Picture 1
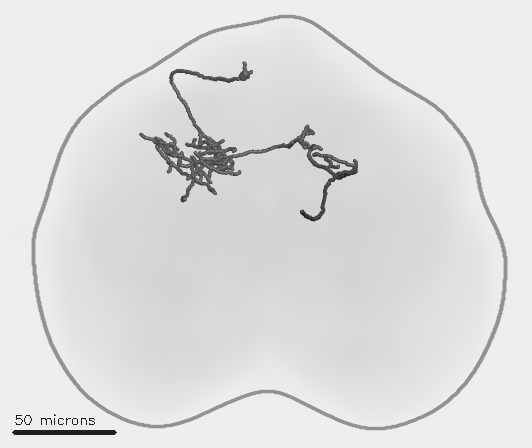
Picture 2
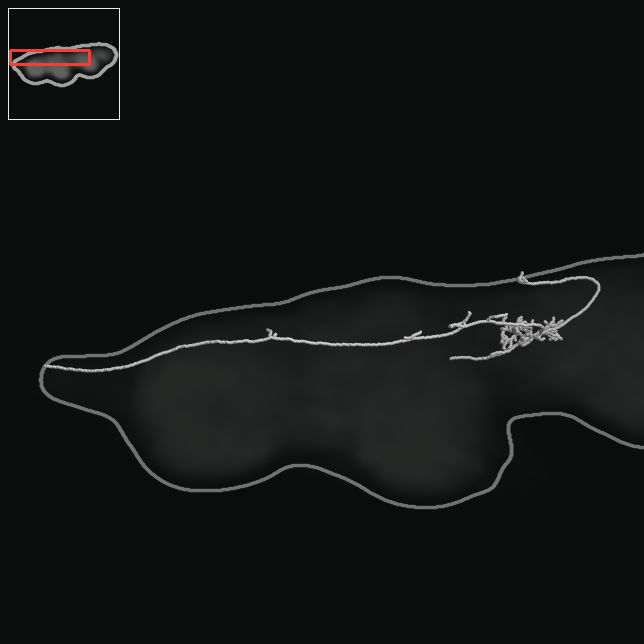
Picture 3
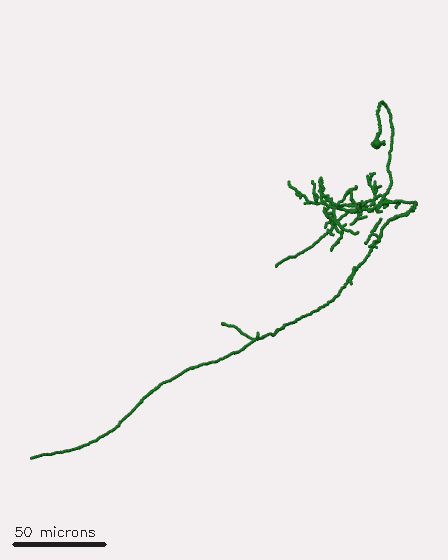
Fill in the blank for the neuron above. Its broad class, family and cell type: ascending neuron; hemilineage 19B; AN19B099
